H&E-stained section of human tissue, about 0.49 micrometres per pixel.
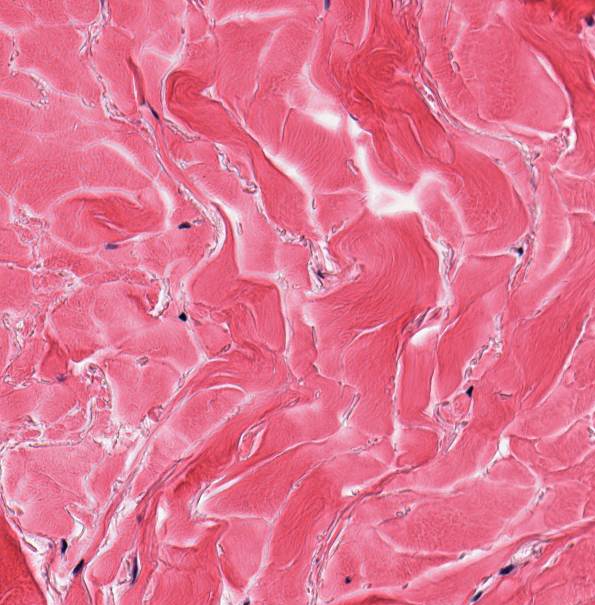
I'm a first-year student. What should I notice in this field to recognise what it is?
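You've got dermis here, thick pink collagen bundles running every which way across the whole field.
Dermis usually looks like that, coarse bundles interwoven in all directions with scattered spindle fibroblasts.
Nuclei are few and widely spaced, small, dark and thin, spindle-shaped or flattened.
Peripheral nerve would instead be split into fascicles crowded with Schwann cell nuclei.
And there's no epithelium anywhere.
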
